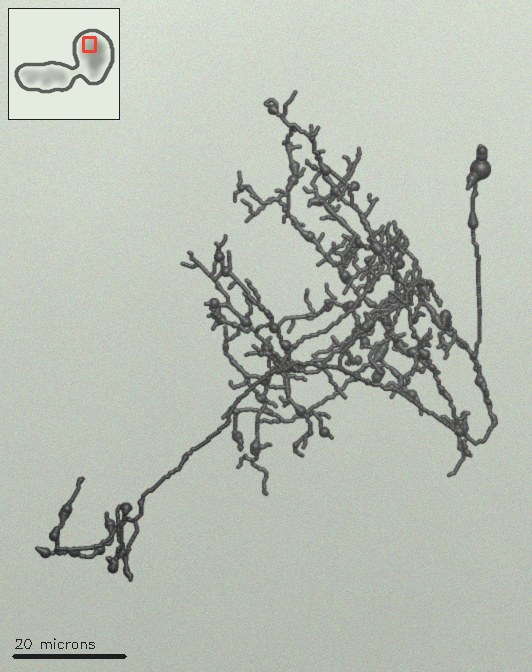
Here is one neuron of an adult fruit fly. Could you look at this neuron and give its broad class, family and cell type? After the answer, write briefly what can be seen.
It is an optic-lobe intrinsic neuron. Its family is MeLo. The cell type is MeLo1. The cell body can be seen at the upper right of the picture. By the scale bar it is about 90 microns tall in this view.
